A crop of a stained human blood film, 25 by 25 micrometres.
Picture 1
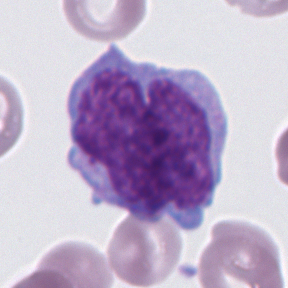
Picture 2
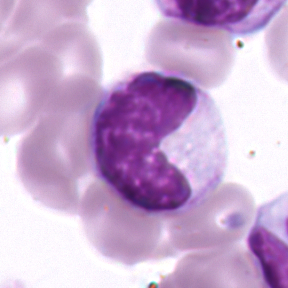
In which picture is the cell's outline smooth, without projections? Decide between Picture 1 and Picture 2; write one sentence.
Picture 2 is where the cell's outline is smooth.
